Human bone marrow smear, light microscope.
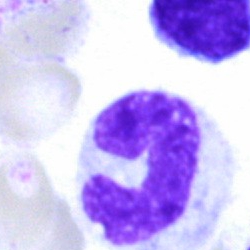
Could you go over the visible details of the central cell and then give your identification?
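A curved, horseshoe-like band forms the nucleus, opening toward the left, and no nucleoli are visible within it. Cytoplasm forms a rim that is widest on the right side. The outline is rounded and smooth, lacking projections. The cell is a band neutrophil.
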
